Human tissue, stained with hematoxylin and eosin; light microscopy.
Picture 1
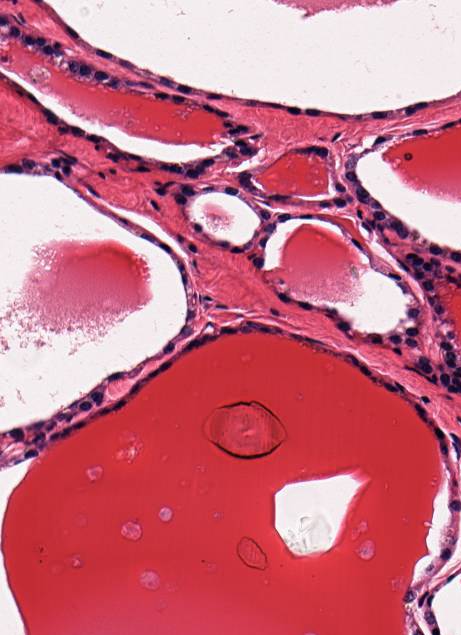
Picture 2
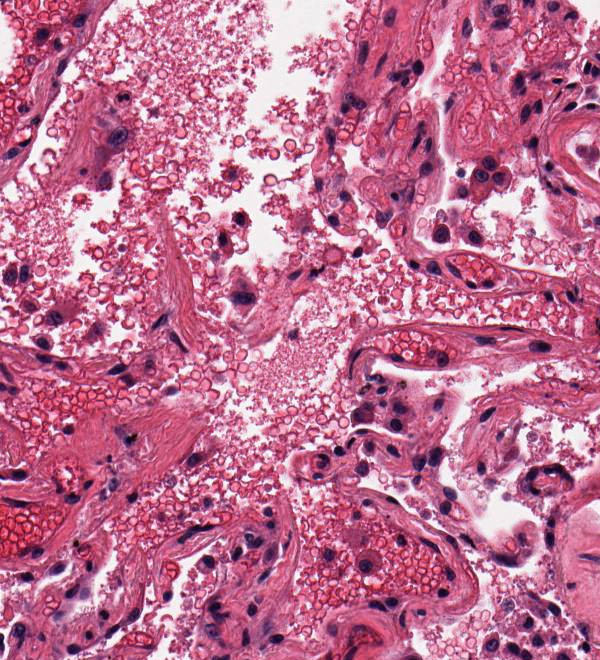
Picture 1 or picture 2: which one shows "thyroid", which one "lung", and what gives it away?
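In picture 1 the tissue is thyroid; in picture 2 it is lung. The thyroid field consists of closed rounded follicles of widely varying size, the largest occupying most of the lower half. Each follicle is lined by a single layer of flattened to low cuboidal cells with small, dark, round to oval nuclei.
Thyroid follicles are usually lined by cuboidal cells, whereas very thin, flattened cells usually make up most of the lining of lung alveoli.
The follicle lumens hold homogeneous eosinophilic colloid. In the lung, thin, branching septa of pink, wavy fibrous tissue cross the field and outline irregular spaces between them. Small vessels within the septa are tightly packed with red blood cells, for example at the lower left and lower centre. Scattered rounded cells with single round dark nuclei lie free among the red blood cells in the spaces.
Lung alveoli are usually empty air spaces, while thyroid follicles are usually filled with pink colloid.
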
